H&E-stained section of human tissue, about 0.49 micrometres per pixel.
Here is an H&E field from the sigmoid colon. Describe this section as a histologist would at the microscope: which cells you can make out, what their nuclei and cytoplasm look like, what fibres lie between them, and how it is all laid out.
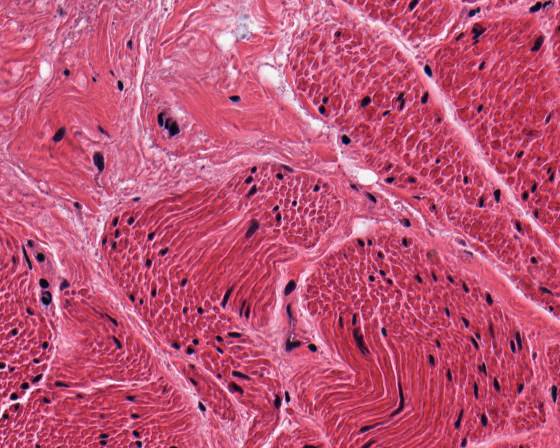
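You've got smooth muscle bundles filling the whole field, cut in different planes and running in different directions. Where fibres are cut lengthwise, the nuclei are dark, elongated, cigar-shaped. The cytoplasm takes a deep pink. Thin septa of paler pink fibrous connective tissue separate the bundles.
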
